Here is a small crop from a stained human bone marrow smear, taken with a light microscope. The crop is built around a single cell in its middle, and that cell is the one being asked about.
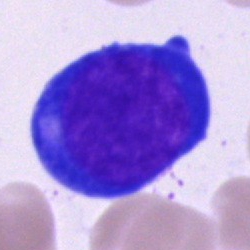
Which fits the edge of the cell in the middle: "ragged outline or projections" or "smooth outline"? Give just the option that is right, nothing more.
Ragged outline or projections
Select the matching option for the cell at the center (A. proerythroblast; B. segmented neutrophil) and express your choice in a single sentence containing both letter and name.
The central cell is a proerythroblast, which makes option A the right answer.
